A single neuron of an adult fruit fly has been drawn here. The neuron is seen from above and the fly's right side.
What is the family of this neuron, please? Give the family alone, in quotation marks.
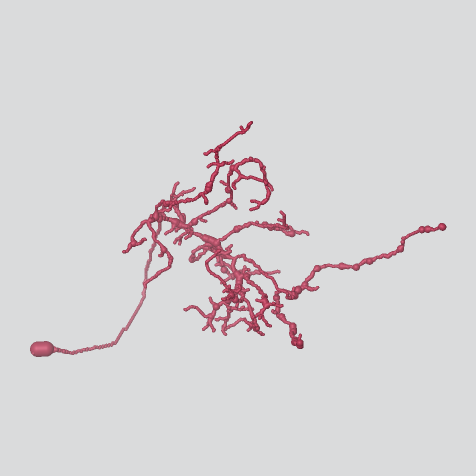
"hemilineage 20A.22A"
